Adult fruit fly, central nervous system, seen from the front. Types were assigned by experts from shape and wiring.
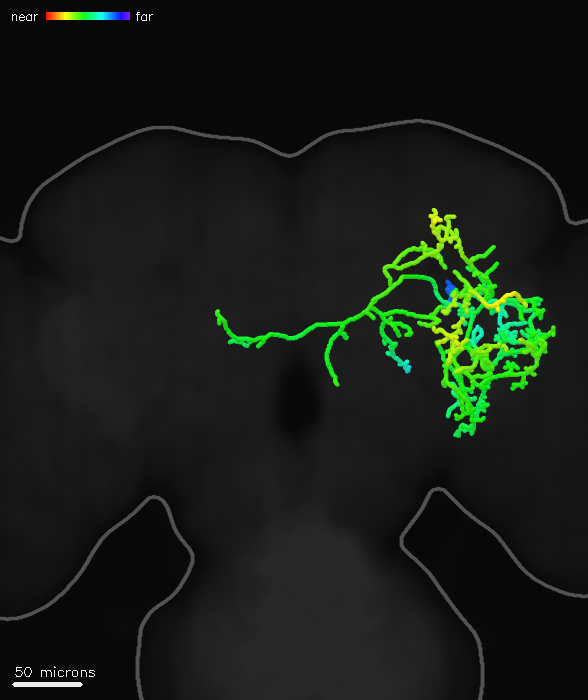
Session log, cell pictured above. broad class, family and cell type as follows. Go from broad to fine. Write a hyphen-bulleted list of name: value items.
- broad class: central-brain intrinsic neuron
- family: hemilineage DL1_ventral
- cell type: AVLP746m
